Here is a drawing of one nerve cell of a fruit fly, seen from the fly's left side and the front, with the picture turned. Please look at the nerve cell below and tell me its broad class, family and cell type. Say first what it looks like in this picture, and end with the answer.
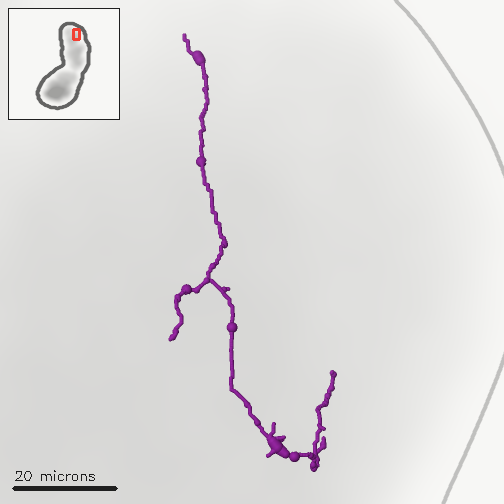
No cell body is drawn. By the scale bar it is about 85 microns tall in this view. There are a dozen or fewer branch ends. It is a sensory neuron entering the nerve cord. Its family is called class chemosensory. Its cell type is SNch10.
